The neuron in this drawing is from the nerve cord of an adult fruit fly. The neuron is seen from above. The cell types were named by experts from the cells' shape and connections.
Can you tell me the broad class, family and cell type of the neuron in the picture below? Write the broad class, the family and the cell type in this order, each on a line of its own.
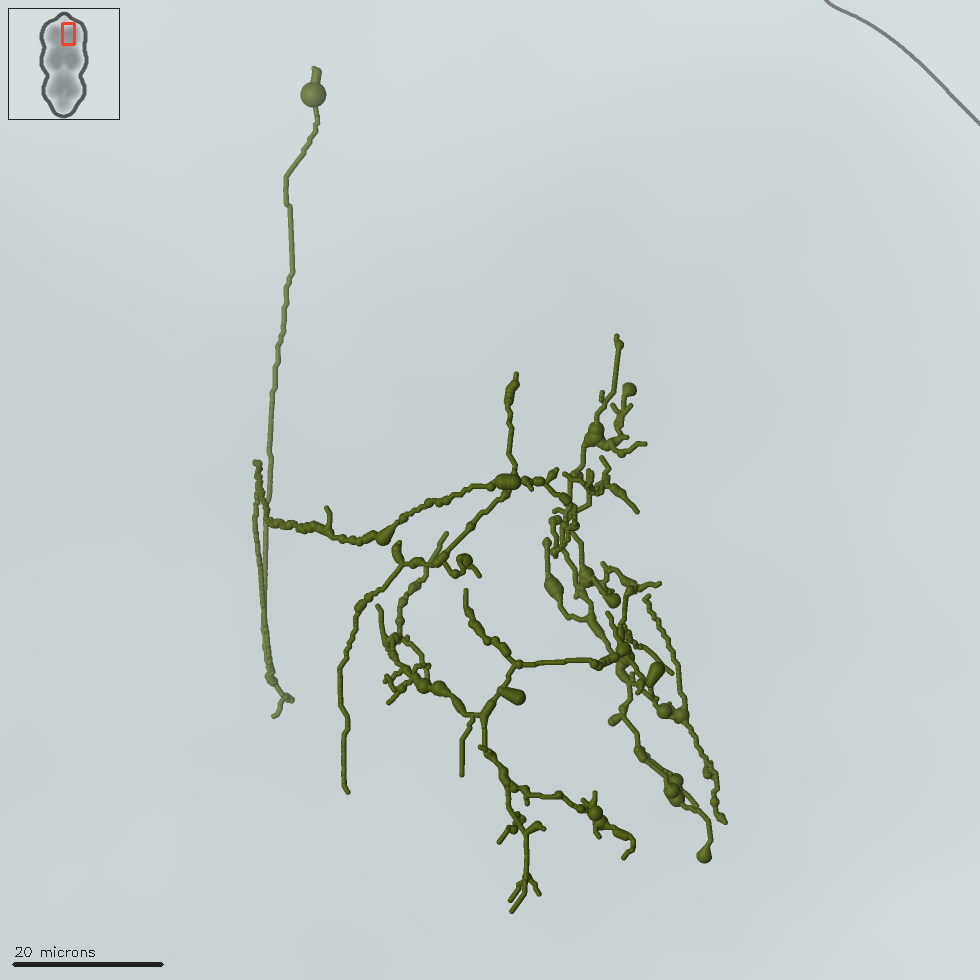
nerve-cord intrinsic neuron
hemilineage 02A
IN02A055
